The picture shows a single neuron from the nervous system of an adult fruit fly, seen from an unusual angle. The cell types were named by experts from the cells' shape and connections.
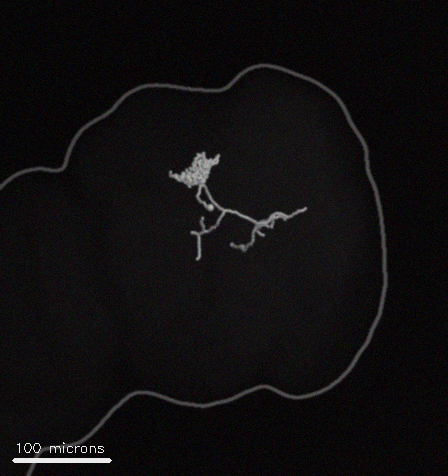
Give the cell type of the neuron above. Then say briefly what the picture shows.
The cell type is AOTU003. It is a central-brain intrinsic neuron. The cell body is in the middle of the picture. By the scale bar it is about 140 microns wide in this view.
